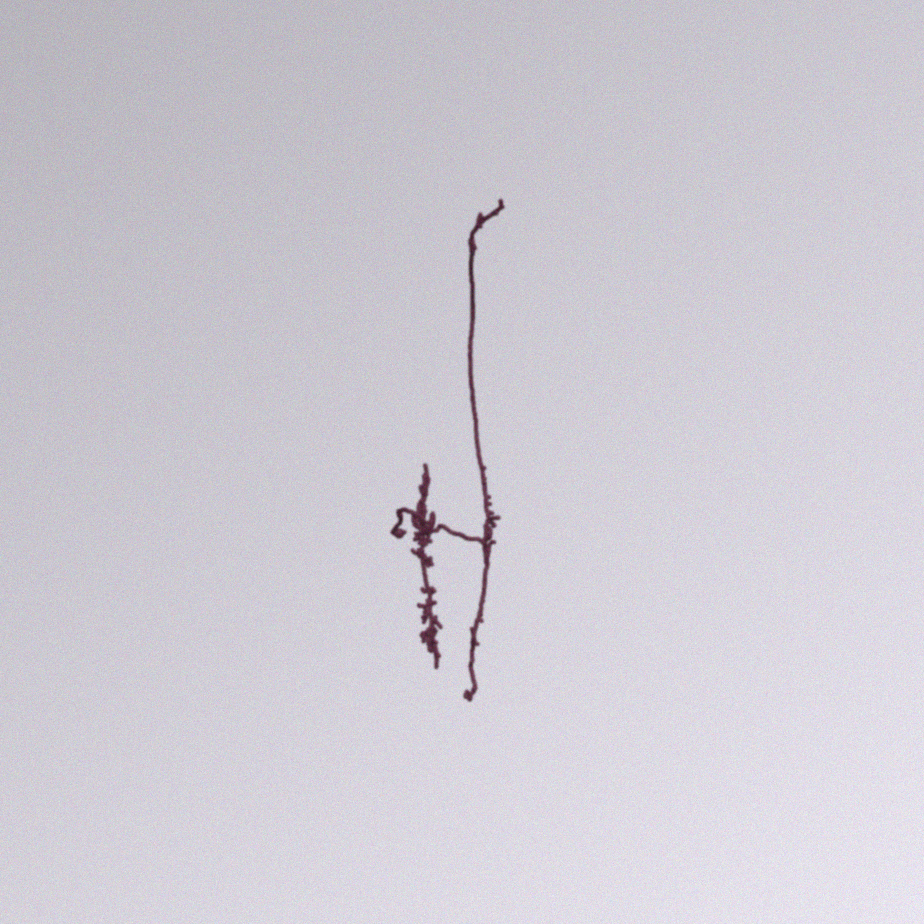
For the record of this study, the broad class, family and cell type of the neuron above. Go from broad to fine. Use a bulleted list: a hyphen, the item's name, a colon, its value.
- broad class: ascending neuron
- family: hemilineage 06A
- cell type: AN06A041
